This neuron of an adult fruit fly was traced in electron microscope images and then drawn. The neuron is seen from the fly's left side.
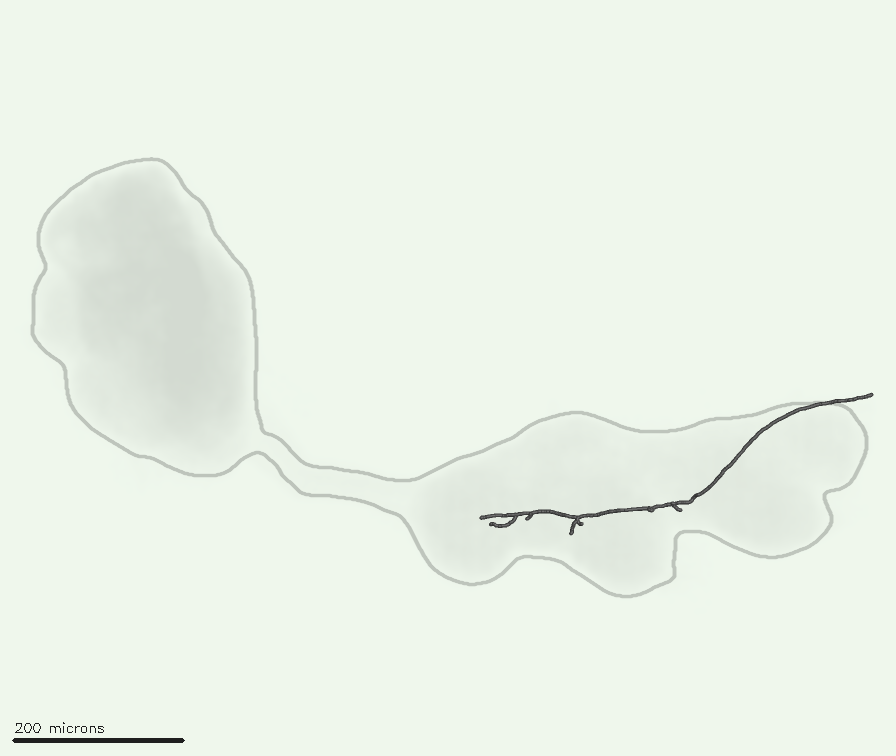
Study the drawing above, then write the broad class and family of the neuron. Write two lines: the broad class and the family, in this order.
sensory neuron entering the nerve cord
class mechanosensory proprioceptive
